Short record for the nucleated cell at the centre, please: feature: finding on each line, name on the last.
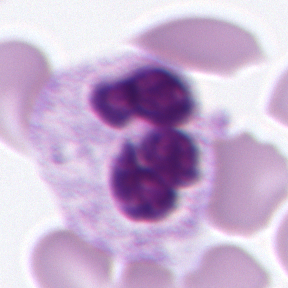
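Granules: fine, lilac, filling the cytoplasm
Nucleus: several distinct lobes
Cytoplasm: more on the left of the nucleus than the right
Outline: roughly round
Cell: segmented neutrophil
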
